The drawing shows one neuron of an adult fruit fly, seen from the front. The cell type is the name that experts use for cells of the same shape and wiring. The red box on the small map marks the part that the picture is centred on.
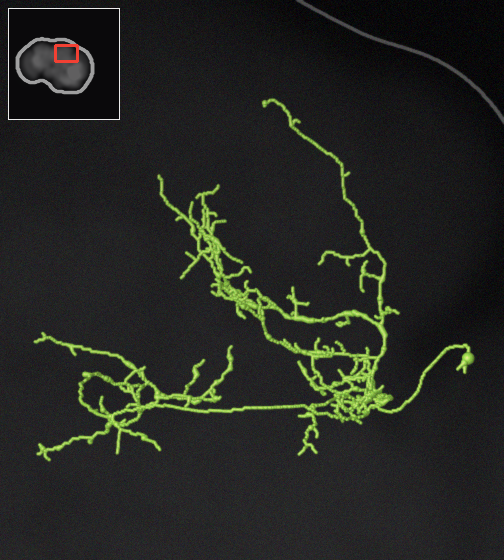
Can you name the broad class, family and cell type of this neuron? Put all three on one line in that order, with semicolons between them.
central-brain intrinsic neuron; hemilineage SLPav1_medial; PLP065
